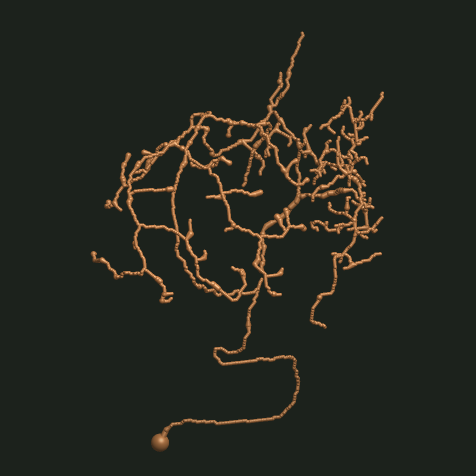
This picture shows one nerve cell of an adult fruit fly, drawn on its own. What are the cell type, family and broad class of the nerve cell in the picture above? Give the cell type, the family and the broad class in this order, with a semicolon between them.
LHAV3o1; hemilineage LHa3; central-brain intrinsic neuron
